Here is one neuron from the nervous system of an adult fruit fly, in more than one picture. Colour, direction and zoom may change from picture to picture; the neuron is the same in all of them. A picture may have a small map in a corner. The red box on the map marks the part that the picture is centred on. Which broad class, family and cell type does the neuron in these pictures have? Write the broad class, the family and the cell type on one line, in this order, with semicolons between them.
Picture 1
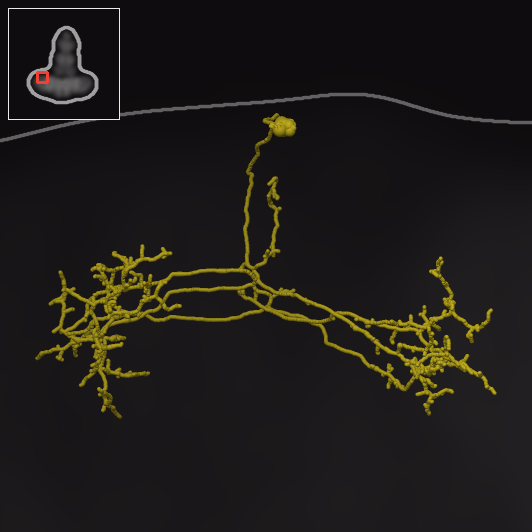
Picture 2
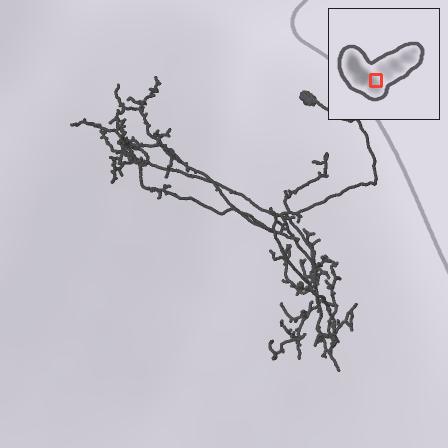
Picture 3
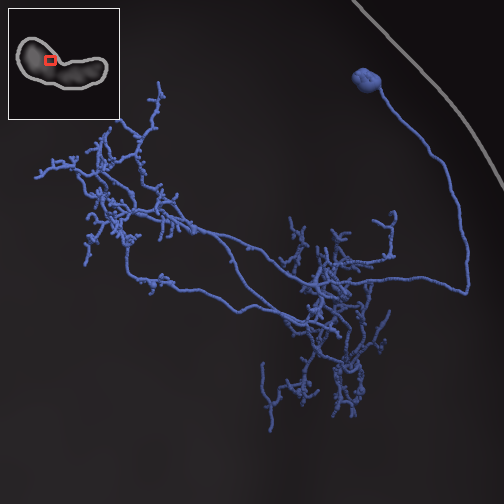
optic-lobe intrinsic neuron; Y; Y14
